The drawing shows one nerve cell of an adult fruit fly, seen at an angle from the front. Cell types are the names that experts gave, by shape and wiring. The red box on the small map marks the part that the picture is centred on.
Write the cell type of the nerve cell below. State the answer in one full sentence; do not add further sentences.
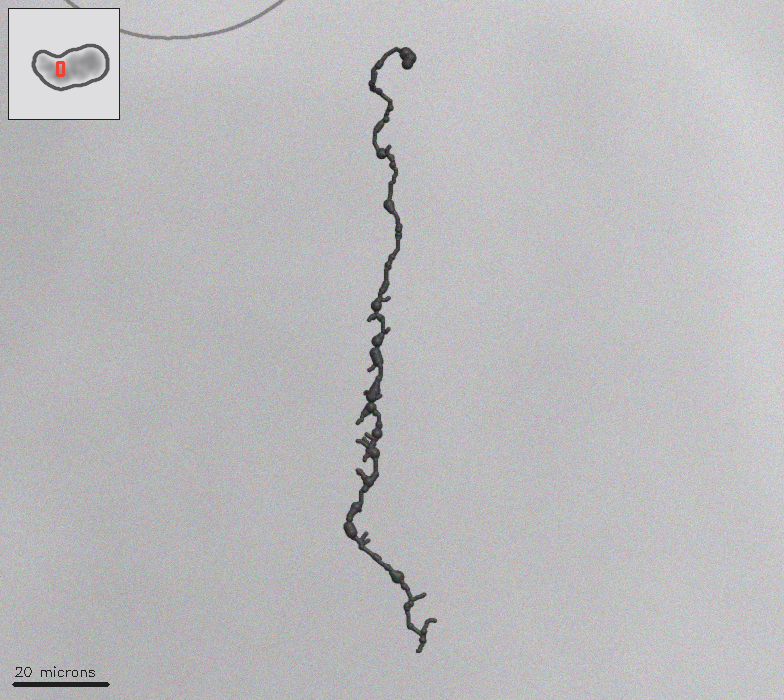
It is the cell type Dm3c to which this nerve cell belongs.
